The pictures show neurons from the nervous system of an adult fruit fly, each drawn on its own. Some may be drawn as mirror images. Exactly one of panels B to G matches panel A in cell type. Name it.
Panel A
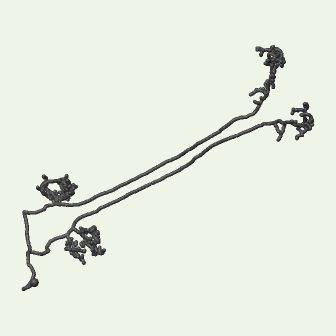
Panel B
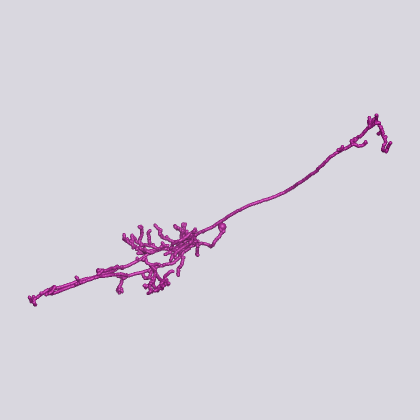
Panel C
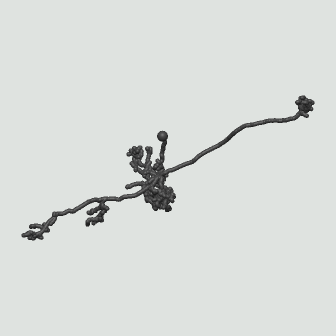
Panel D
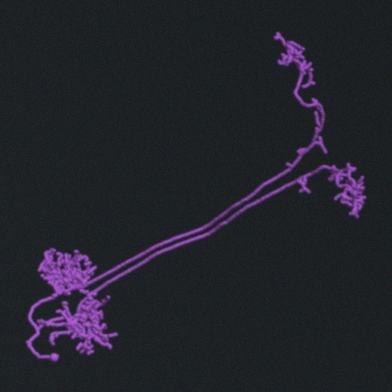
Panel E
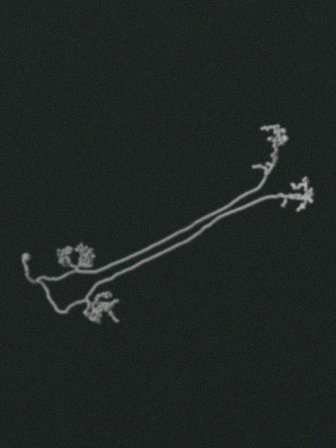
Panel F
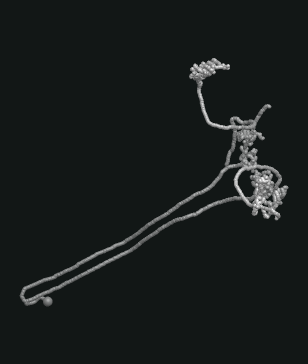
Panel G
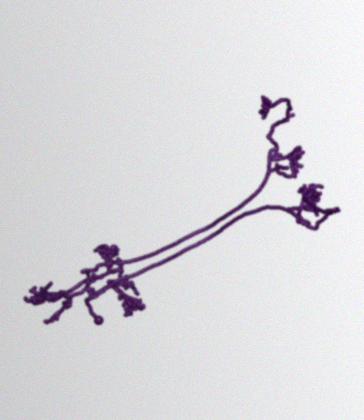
E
